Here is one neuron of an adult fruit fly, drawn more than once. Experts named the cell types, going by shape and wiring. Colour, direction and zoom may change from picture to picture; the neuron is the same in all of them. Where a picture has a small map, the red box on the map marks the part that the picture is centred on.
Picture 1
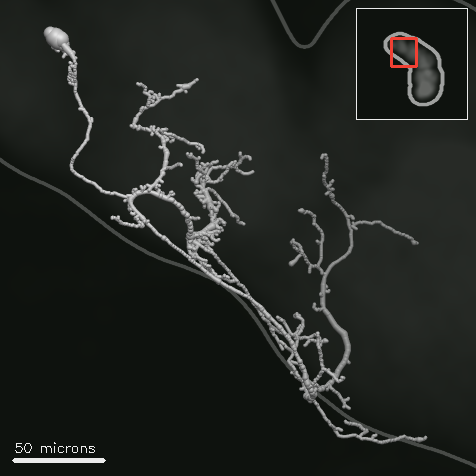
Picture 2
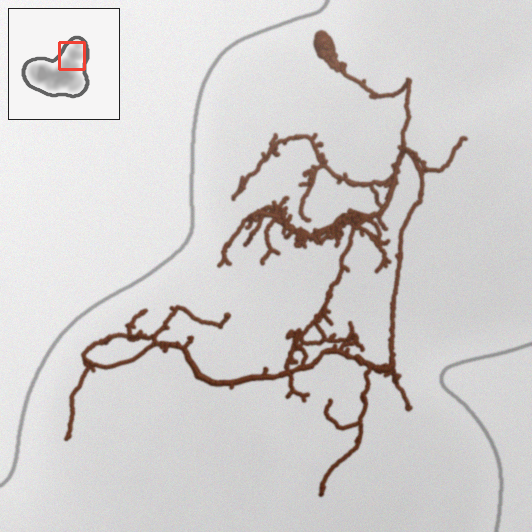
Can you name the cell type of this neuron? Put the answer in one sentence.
The cell type is IN19B002.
